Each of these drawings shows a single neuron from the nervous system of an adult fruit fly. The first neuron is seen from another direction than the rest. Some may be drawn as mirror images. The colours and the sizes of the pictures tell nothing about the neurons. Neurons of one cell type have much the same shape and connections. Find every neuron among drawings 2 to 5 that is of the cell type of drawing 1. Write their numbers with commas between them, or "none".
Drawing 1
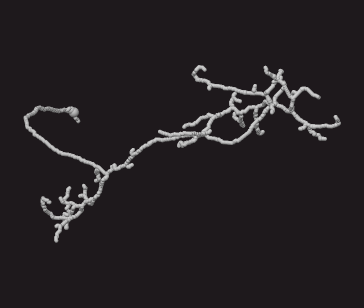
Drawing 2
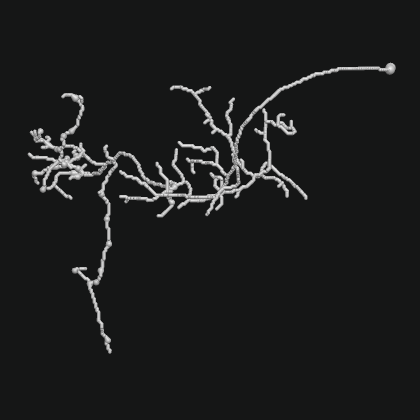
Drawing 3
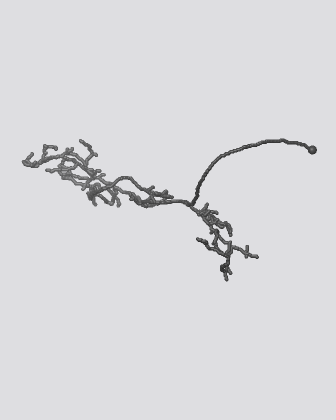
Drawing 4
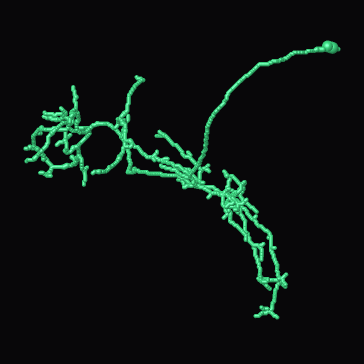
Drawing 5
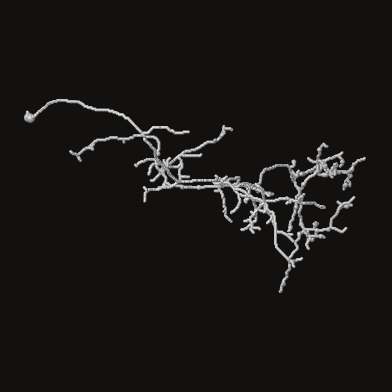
4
